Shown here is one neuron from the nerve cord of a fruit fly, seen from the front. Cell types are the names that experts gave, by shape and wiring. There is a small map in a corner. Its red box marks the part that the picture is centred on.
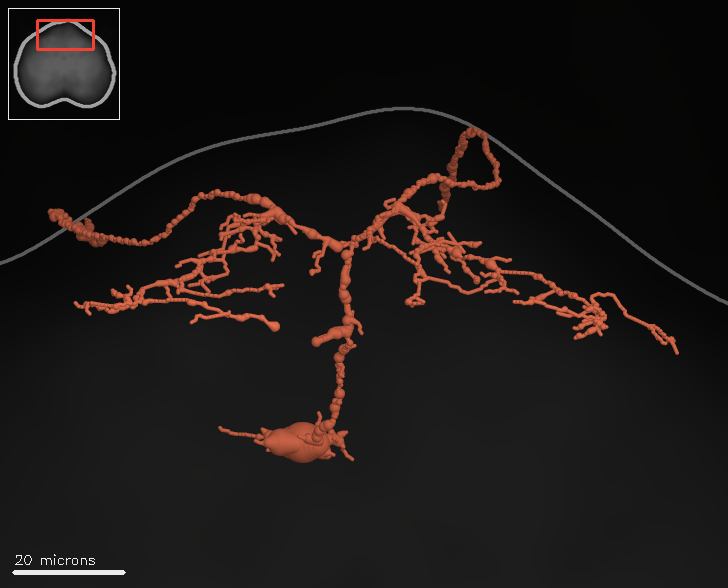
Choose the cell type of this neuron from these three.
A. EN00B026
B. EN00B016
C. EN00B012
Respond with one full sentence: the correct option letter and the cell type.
The neuron is typed EN00B026, per option A.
